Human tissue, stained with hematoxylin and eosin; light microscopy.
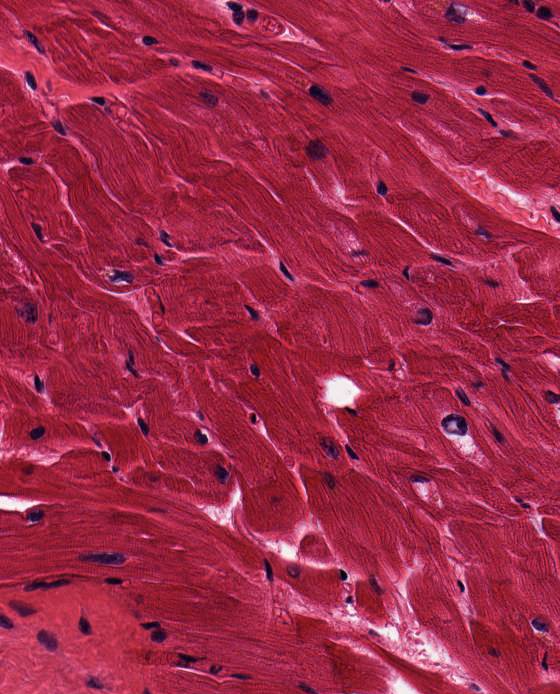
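Left ventricle of the heart, H&E: closely packed muscle fibres fill the whole field, without epithelium or glands. The fibres branch and join neighbours, forming a network. Their pink cytoplasm shows faint cross-striations. Several nuclei, one right of centre for example, sit within a small pale clear halo.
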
